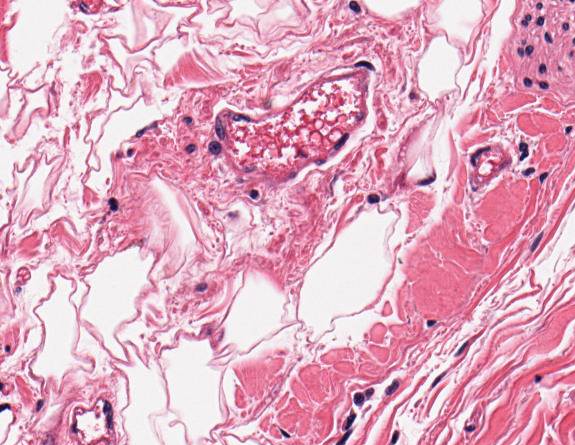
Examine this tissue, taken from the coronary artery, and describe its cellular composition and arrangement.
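You've got loose, wispy pink connective tissue in the left and upper parts, and denser pink fibres to the right and lower right. A thin-walled vessel near the upper centre has red blood cells in its lumen and flattened, dark endothelial nuclei lining it.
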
